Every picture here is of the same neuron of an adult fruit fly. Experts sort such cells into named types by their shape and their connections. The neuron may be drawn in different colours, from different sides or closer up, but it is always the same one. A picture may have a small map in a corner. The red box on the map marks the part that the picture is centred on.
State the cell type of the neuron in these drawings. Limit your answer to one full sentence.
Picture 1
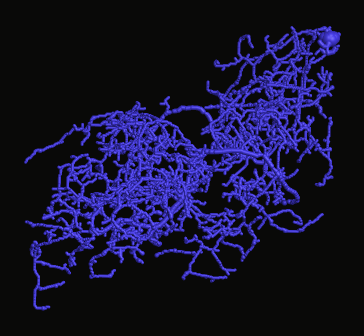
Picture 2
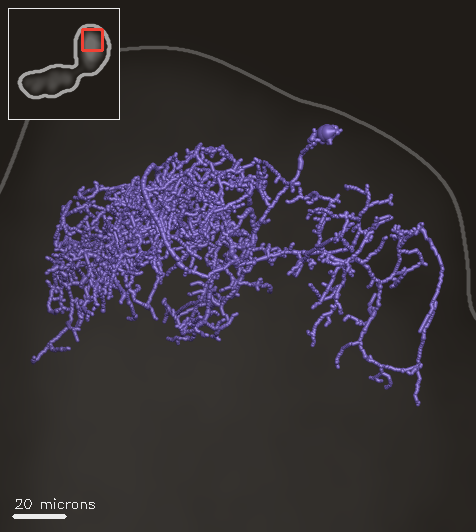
On the level of cell type, this neuron is SMP076.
